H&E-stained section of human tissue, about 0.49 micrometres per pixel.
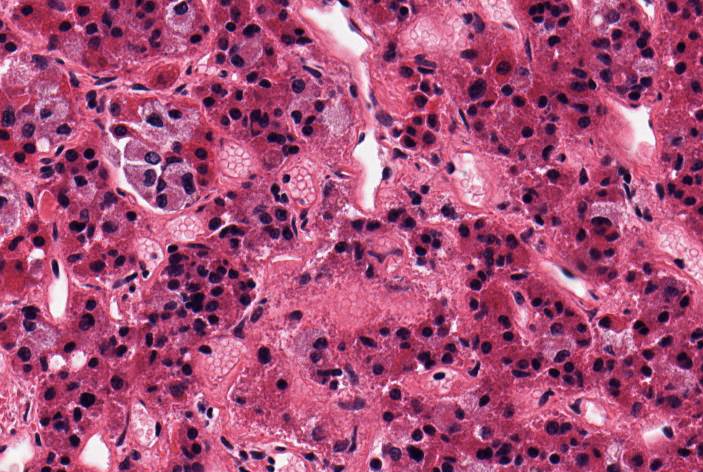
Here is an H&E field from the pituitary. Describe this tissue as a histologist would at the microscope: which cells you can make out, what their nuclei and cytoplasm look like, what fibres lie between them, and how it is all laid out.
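Solid sheets and small nests of polygonal cells occupy the entire field, with no glandular lumens. Throughout, many of these cells have strongly eosinophilic, red cytoplasm. In the upper middle and centre, scattered cells instead show pale, foamy cytoplasm packed with many small vacuoles. Stroma between the cell groups is scant, appearing only as thin pink strands.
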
